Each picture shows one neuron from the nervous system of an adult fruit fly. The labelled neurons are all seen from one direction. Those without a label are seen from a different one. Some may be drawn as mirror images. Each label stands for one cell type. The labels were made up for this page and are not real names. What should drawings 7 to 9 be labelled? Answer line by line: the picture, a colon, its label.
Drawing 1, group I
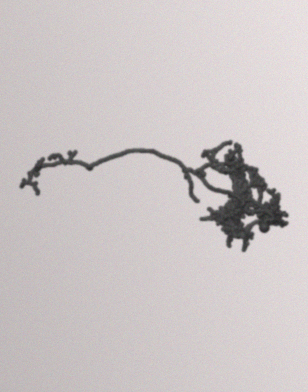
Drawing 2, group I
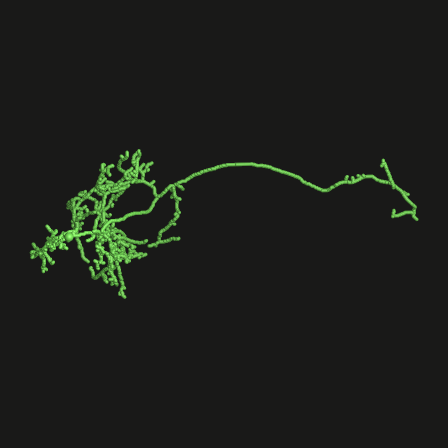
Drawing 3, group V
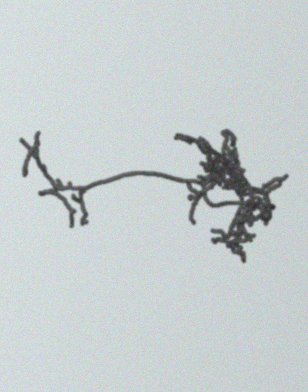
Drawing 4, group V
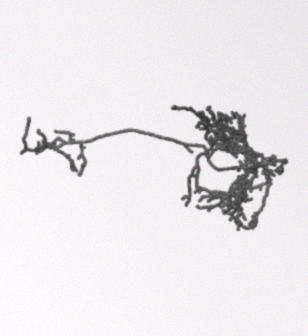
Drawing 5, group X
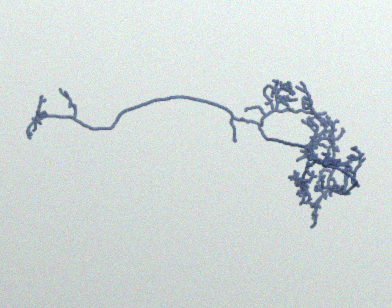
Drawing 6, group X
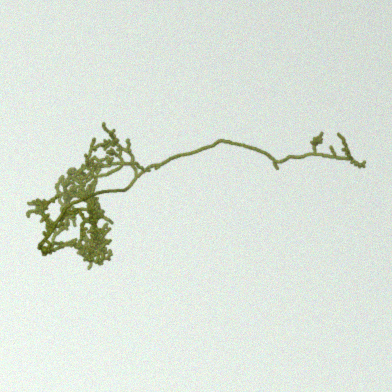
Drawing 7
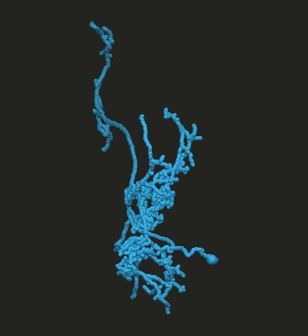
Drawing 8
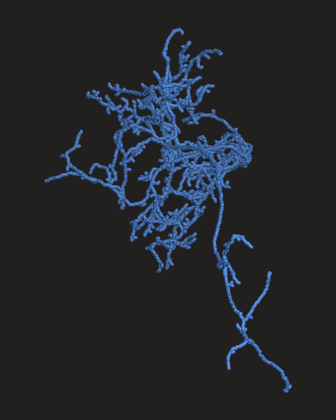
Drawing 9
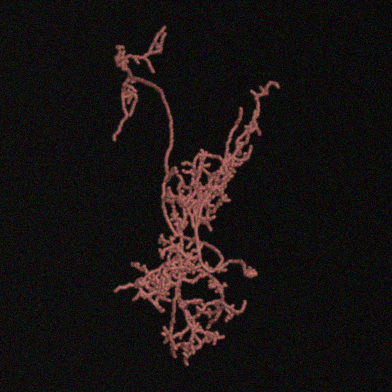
7: group V
8: group I
9: group V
